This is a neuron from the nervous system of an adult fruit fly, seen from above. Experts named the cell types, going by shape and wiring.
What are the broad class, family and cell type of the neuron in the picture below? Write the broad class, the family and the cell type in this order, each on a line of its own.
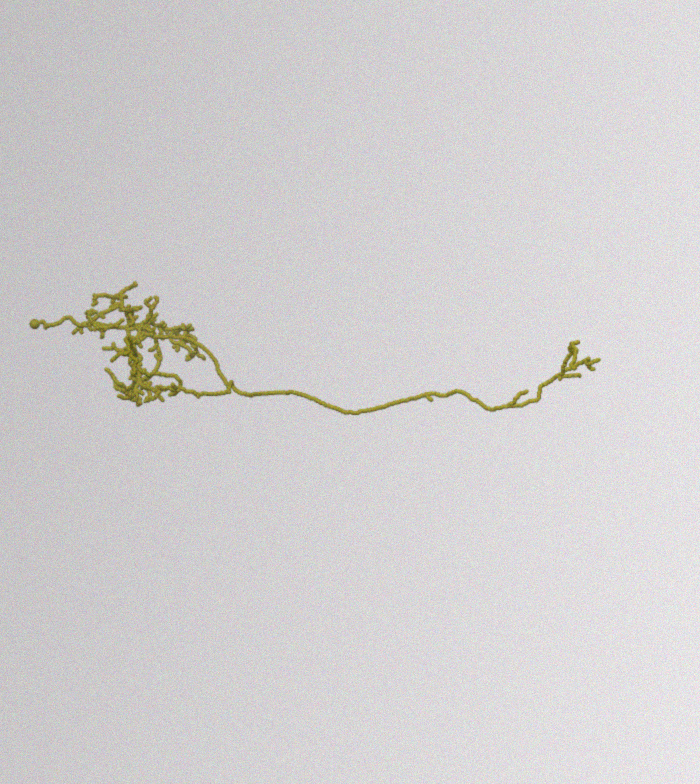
central-brain intrinsic neuron
hemilineage VLPl2_medial
AVLP191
